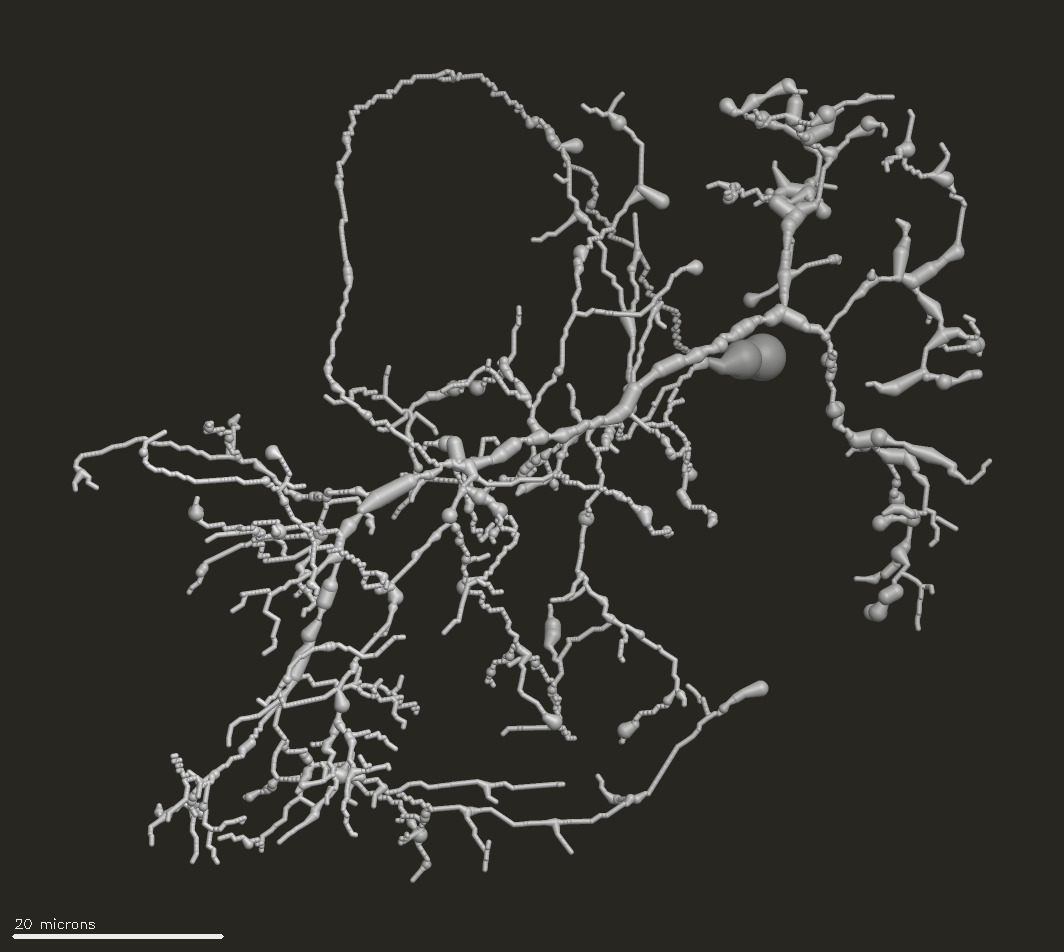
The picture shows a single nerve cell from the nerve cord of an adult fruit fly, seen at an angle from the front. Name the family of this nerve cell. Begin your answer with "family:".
family: hemilineage 21A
